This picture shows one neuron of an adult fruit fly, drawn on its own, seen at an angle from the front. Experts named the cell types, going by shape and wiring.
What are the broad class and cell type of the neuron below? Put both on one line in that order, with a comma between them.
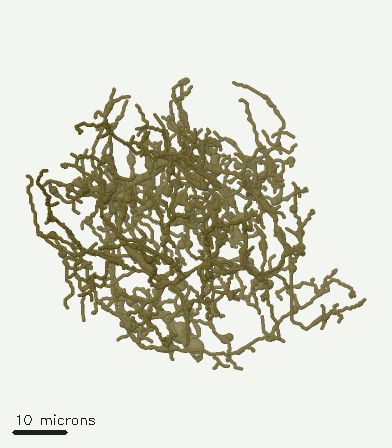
nerve-cord intrinsic neuron, INXXX243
